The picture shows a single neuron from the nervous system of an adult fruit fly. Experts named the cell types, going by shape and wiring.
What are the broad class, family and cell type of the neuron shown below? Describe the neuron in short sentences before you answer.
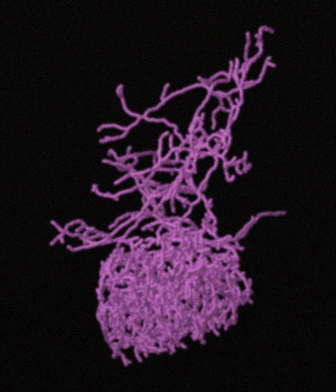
The picture shows dozens of branch ends. In this view it is taller than it is wide. This is a visual projection neuron. Its family is LoVP. It is of cell type LoVP101.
